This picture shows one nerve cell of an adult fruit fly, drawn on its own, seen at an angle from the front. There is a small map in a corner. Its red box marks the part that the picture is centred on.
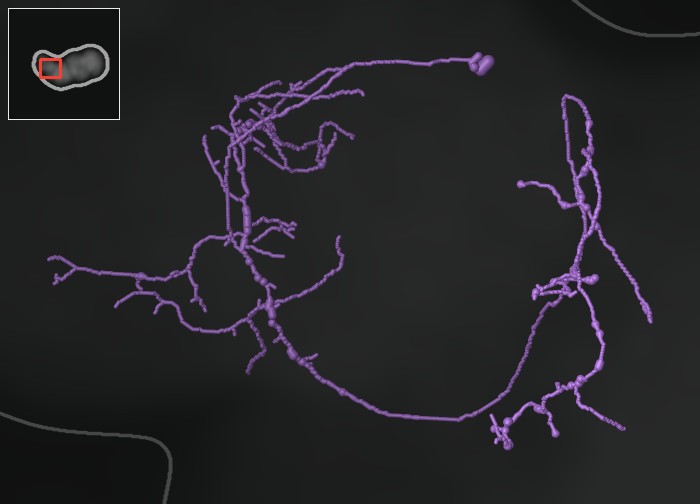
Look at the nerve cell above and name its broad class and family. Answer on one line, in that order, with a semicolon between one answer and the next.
nerve-cord intrinsic neuron; hemilineage 17A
